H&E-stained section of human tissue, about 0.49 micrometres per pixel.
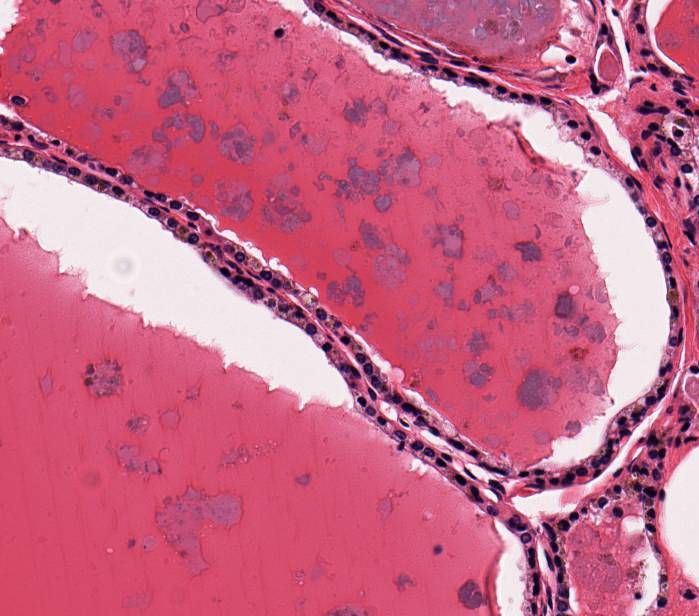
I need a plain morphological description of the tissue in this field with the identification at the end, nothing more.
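Two very large follicles filled with pink colloid occupy most of the field, smaller ones the right edge and lower right. Bordering the clear gap, the colloid edge is finely serrated. Stroma between follicles is reduced to thin strands with small vessels. It is thyroid.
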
